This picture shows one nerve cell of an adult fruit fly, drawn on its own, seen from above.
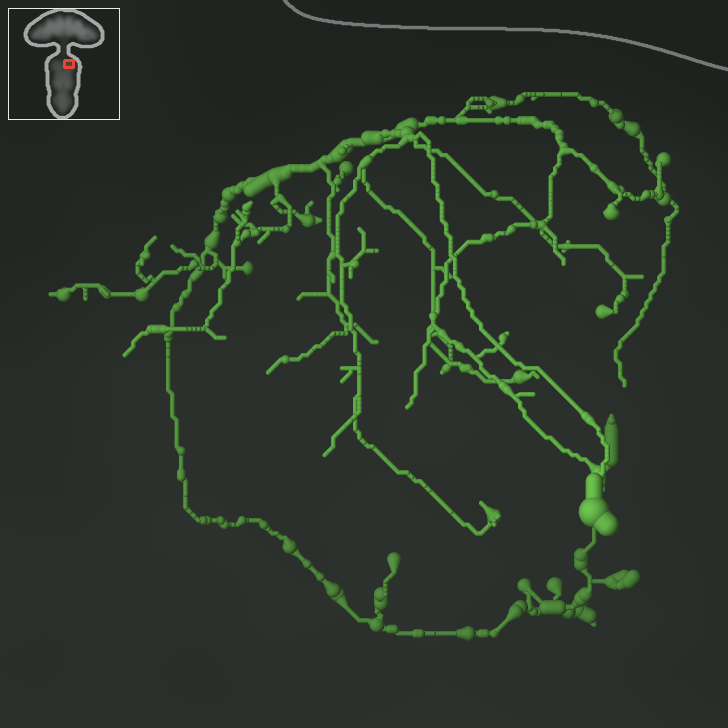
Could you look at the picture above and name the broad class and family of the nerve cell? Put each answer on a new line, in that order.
nerve-cord intrinsic neuron
hemilineage 09A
